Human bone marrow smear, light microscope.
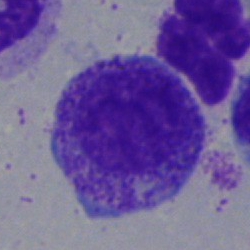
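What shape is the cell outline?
Roughly round, with a small angular corner at the lower left.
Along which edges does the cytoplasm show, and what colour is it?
A narrow rim of pale blue cytoplasm lines the lower and left edges, without clear vacuoles.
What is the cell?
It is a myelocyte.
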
